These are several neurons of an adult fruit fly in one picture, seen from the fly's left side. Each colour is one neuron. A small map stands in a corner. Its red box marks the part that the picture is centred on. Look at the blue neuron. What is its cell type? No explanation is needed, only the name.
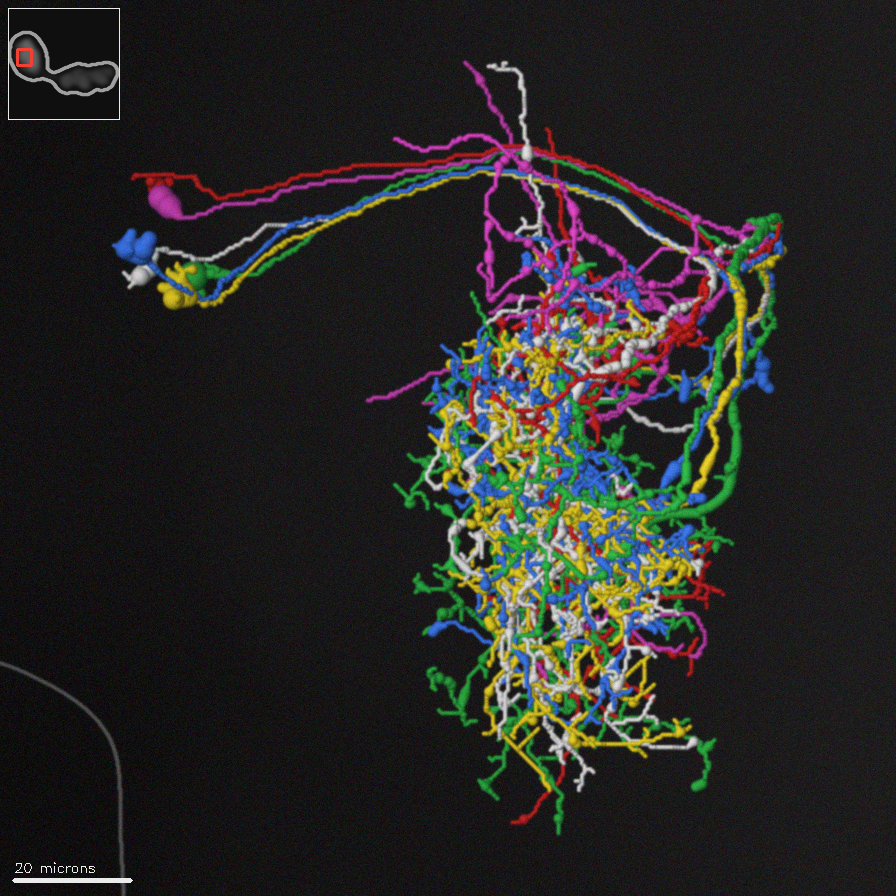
CB2254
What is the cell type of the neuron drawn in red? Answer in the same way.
CB3411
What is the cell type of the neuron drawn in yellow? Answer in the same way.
AVLP203_b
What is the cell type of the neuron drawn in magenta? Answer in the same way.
PVLP033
